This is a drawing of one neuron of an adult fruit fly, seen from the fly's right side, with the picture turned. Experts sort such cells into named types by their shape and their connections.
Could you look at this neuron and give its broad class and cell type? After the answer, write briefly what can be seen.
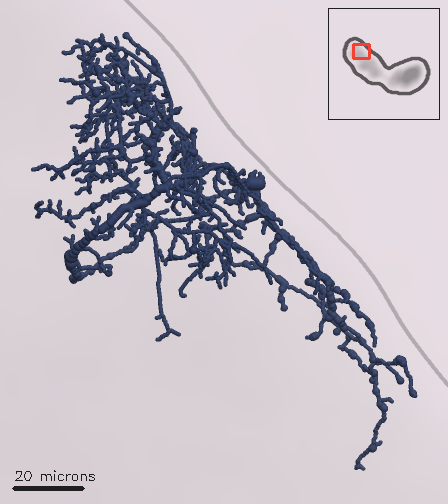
This is a nerve-cord intrinsic neuron. The cell type is INXXX332. By the scale bar it is about 130 microns tall in this view. As drawn here it is about as wide as it is tall.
